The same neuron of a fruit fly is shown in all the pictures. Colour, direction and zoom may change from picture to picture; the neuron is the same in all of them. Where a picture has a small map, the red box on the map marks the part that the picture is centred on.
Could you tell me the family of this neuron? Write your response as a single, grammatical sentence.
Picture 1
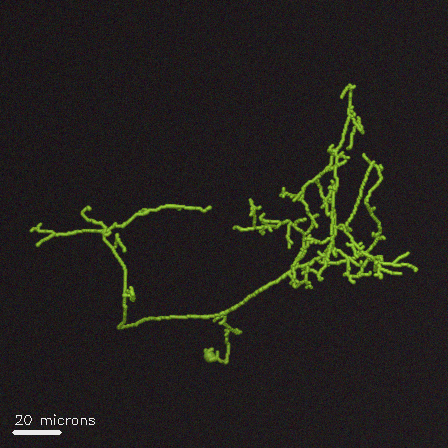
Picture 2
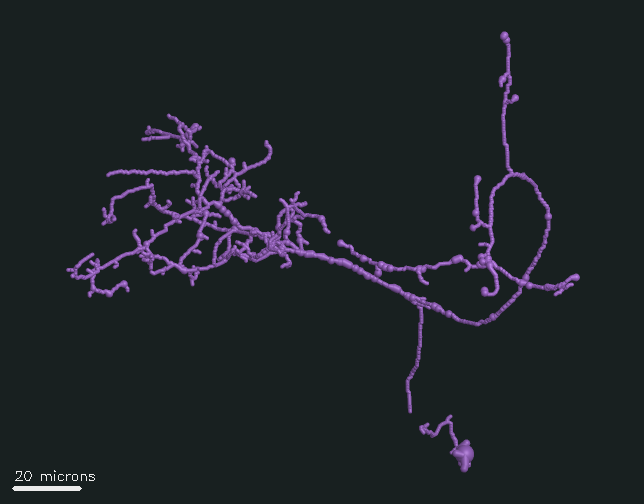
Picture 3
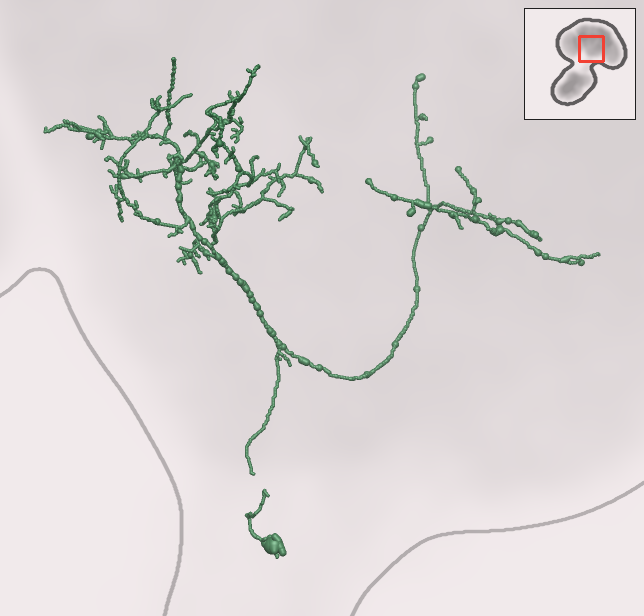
It is hemilineage LB3 that names the family of this neuron.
